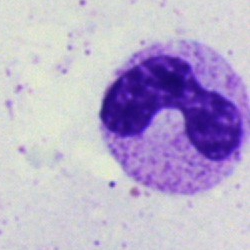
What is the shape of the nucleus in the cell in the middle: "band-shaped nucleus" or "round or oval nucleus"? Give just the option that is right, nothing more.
Band-shaped nucleus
